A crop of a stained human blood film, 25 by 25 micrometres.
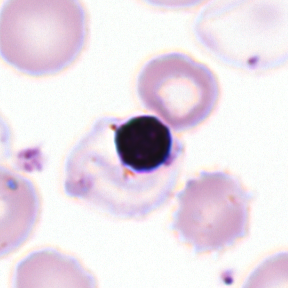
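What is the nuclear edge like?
Sharp and smooth.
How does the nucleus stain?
Almost black throughout, with dense chromatin showing no clear pattern of strands or clumps.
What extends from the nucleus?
A pale, irregular patch of faintly pink-grey material, reaching to the left and downward.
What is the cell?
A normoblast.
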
